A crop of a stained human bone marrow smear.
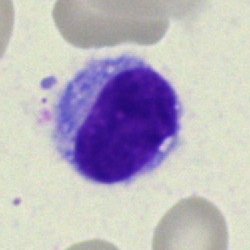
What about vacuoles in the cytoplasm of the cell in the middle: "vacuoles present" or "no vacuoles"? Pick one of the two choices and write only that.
Vacuoles present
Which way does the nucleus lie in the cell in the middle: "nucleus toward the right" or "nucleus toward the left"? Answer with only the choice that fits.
Nucleus toward the right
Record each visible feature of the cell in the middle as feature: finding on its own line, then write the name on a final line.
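Outline: roughly round, with a slightly uneven, fuzzy edge
Nucleus: fills most of the cell
Chromatin: dense, deep purple
Cytoplasm: a few small pale clear spots
Name: hairy cell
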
